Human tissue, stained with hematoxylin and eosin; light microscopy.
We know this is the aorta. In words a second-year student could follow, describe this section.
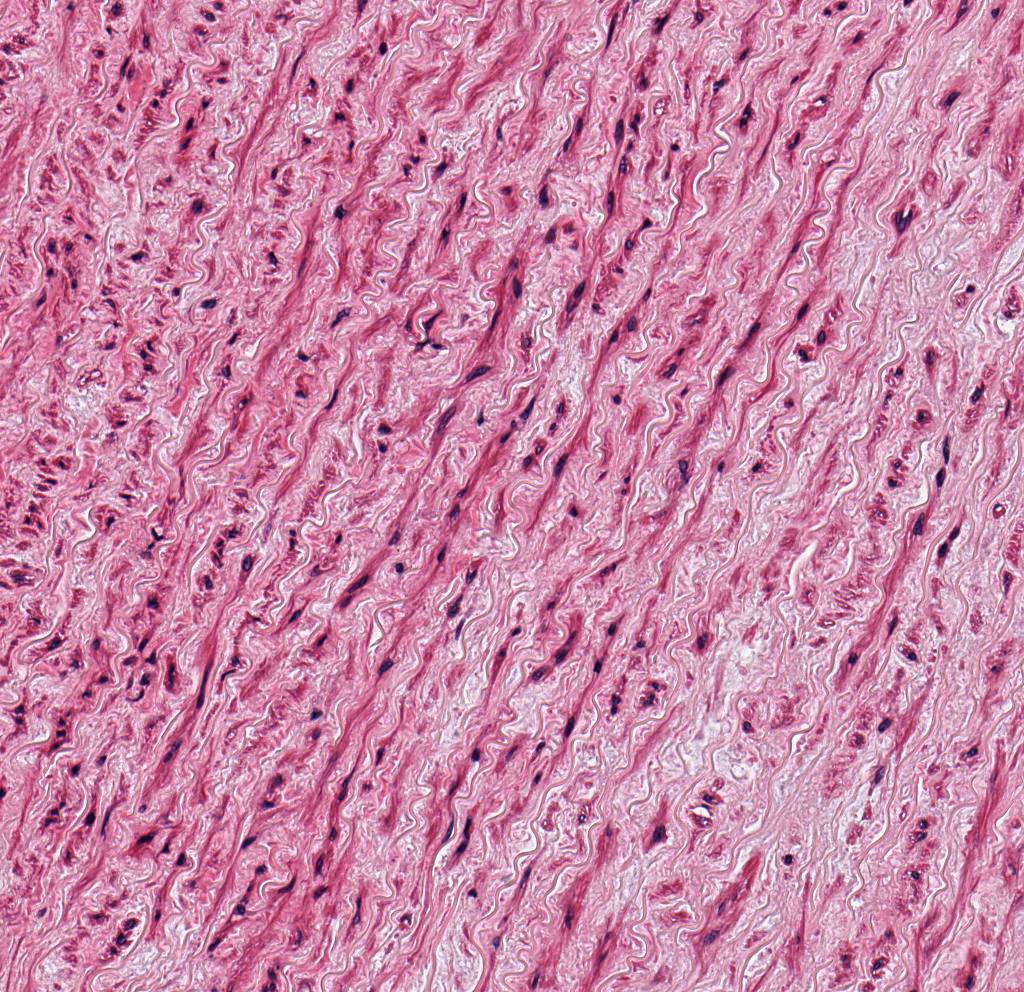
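Parallel fibrous strands fill the entire field, running diagonally from lower left to upper right. The pink fibres have a wavy, crimped outline. Slender, elongated, dark nuclei lie parallel to the fibres. These spindle-shaped nuclei are scattered fairly evenly and form no clusters.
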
